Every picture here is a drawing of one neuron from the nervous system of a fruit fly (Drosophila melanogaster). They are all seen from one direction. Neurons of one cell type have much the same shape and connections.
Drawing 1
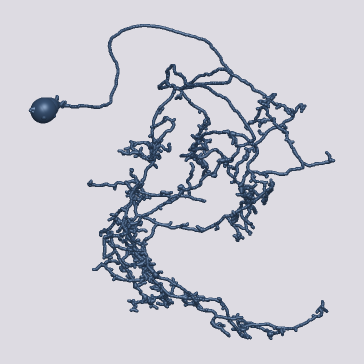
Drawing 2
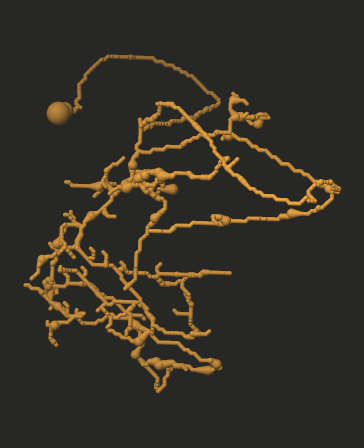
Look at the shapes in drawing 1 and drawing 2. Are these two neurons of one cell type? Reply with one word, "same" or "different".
same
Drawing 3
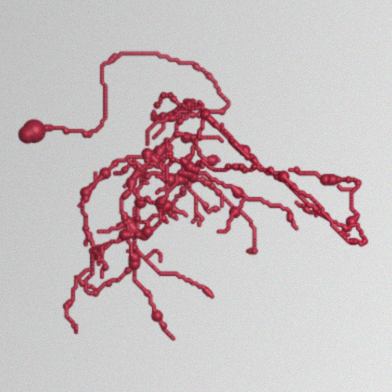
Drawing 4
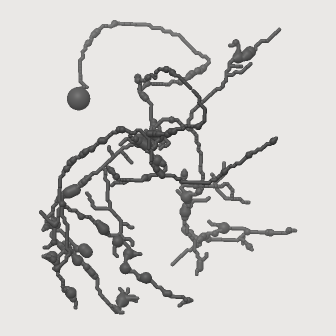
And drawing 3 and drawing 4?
same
